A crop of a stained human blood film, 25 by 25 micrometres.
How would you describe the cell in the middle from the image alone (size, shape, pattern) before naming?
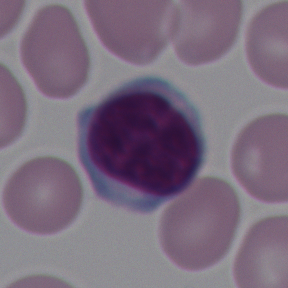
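Round nucleus here, no lobes, no indentation, roughly 10 by 8 micrometres, taking up about 70% of the cell's area. The cell's about 12 micrometres across. Chromatin's dark purple and coarsely clumped. Pale blue cytoplasm, its rim widest on the lower-left side of the nucleus. It's a typical lymphocyte.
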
